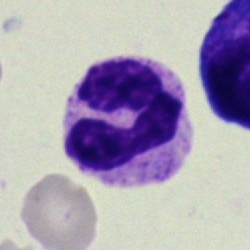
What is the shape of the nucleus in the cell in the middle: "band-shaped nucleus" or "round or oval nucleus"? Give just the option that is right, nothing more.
Band-shaped nucleus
